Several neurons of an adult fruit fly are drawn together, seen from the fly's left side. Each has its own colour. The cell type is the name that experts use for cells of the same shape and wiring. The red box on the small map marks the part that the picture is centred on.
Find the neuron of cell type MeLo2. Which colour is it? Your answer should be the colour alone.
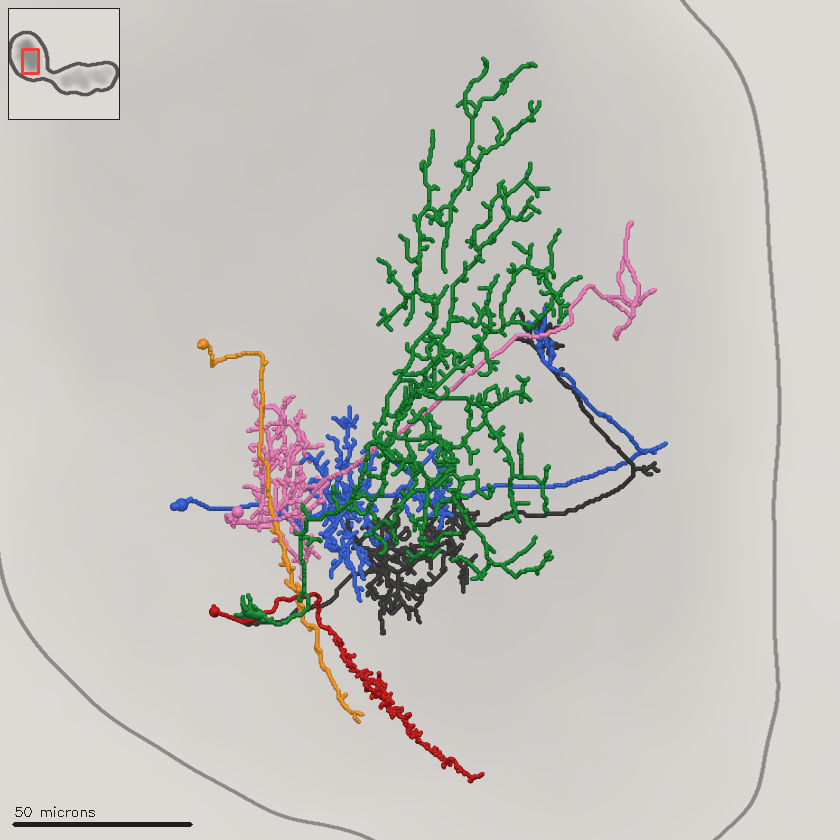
pink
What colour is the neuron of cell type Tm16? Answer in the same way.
blue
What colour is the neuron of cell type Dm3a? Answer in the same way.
red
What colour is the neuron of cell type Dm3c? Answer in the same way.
orange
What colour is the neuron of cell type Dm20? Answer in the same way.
green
